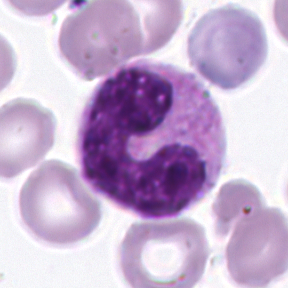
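Band neutrophil in the middle of the smear: notice how its curved nucleus opens toward the right side of the cell, and how coarsely clumped the chromatin is. Now look at the pale pink cytoplasm, which holds fine granules.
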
